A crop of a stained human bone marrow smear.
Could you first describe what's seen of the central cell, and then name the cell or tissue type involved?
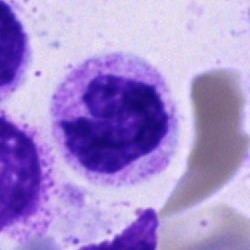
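A round, smooth outline encloses this cell. Its nucleus is indented, the notch opening toward the left, and a moderate rim of pale lilac cytoplasm surrounds it. No vacuoles appear in the cytoplasm. The cell is a segmented neutrophil.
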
